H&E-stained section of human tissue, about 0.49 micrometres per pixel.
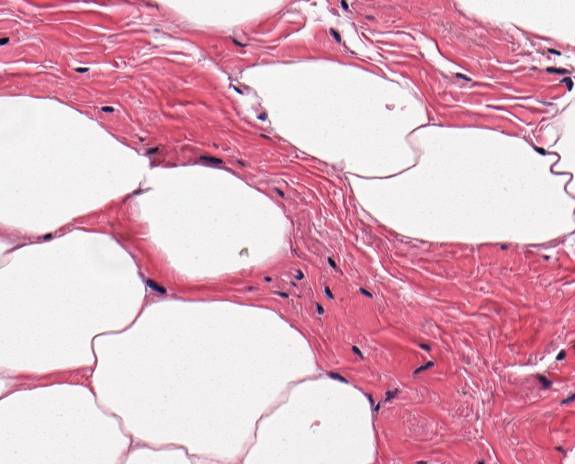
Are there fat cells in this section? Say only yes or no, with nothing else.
Yes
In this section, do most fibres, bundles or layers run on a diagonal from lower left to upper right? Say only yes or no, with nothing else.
No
